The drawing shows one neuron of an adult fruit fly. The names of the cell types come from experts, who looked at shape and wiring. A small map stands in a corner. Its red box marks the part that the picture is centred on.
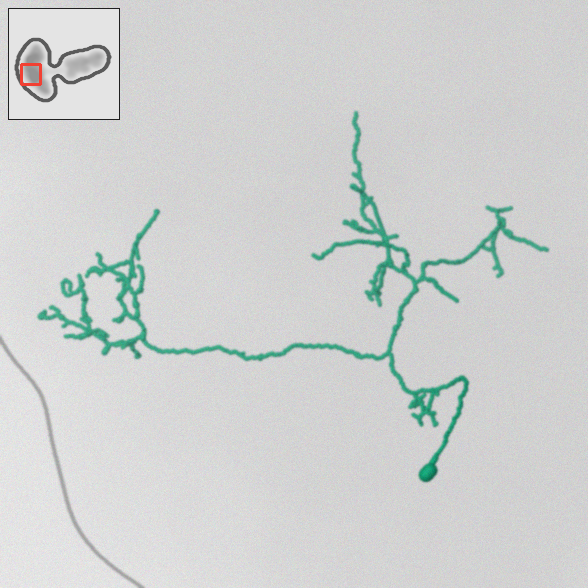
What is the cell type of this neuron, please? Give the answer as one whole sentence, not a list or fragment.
The cell type that this neuron has is SMP207.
